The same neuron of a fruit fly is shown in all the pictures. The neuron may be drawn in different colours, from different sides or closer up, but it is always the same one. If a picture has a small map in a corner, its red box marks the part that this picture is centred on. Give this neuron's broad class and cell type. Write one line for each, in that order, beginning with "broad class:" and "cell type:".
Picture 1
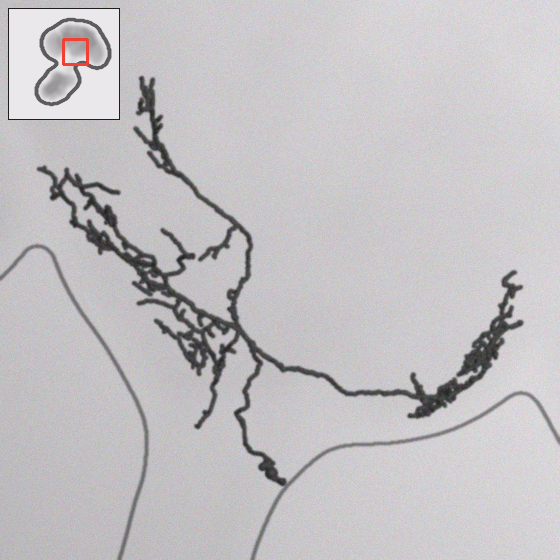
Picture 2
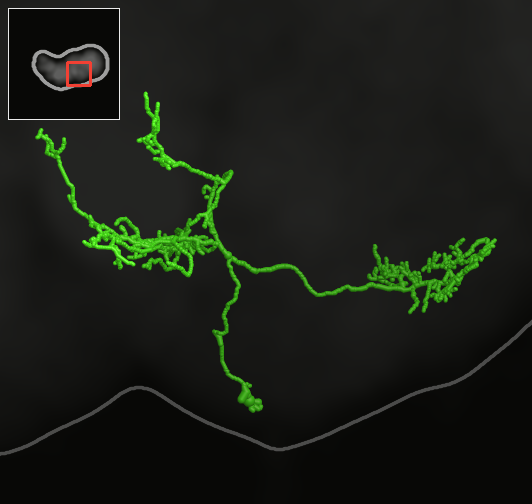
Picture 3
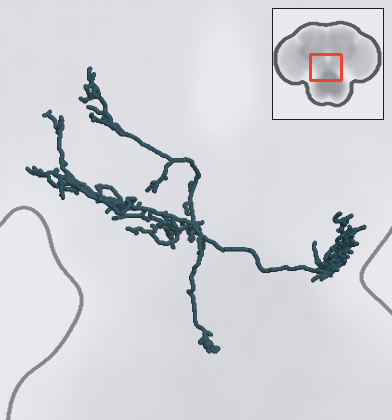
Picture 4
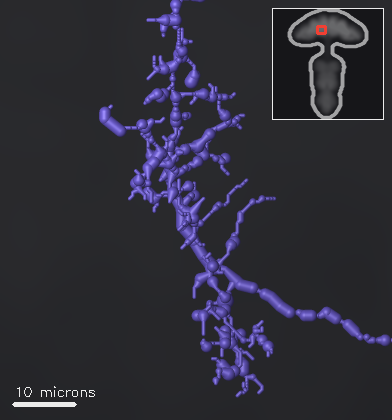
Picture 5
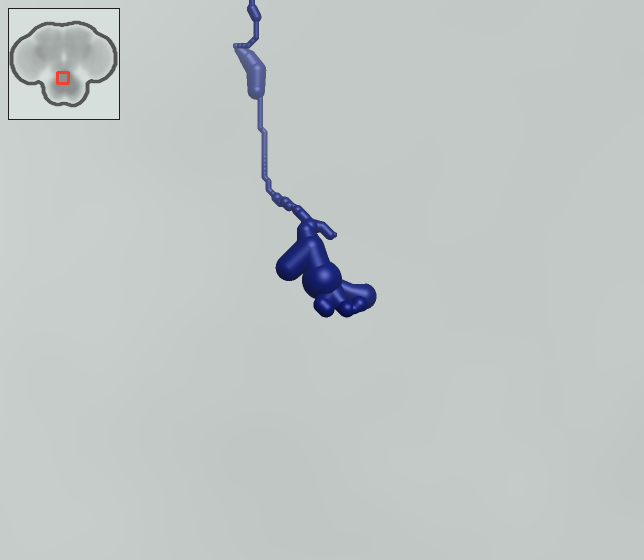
broad class: central-brain intrinsic neuron
cell type: GNG527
